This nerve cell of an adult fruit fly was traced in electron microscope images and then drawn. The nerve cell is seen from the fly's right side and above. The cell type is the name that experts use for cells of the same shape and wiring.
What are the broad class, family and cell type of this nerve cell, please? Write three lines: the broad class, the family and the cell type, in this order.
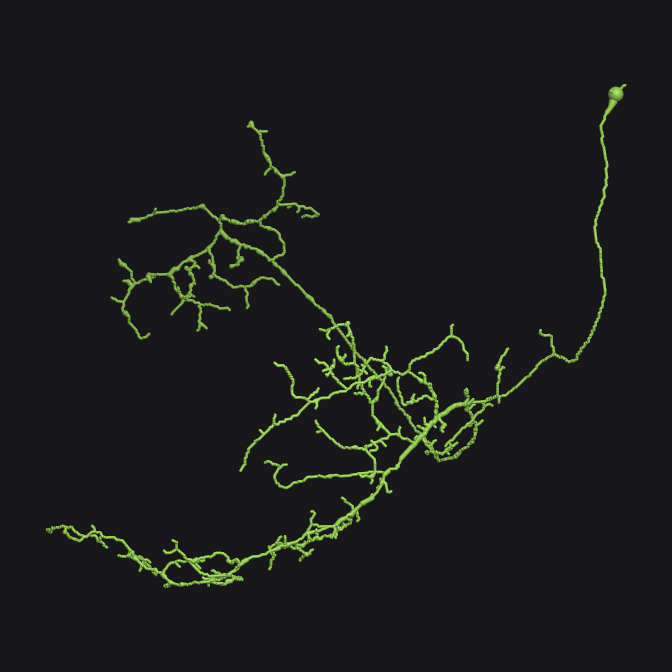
nerve-cord intrinsic neuron
hemilineage 01A
IN01A042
